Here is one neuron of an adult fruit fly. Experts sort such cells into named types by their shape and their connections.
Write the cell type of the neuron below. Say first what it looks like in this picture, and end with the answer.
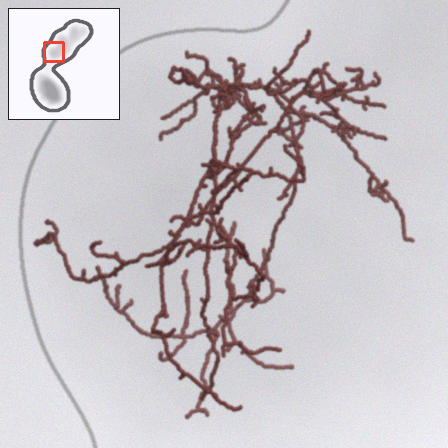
Its cell body lies at the top of the picture. Dozens of branch ends can be seen. It is a nerve-cord intrinsic neuron. It is of cell type IN04B073.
